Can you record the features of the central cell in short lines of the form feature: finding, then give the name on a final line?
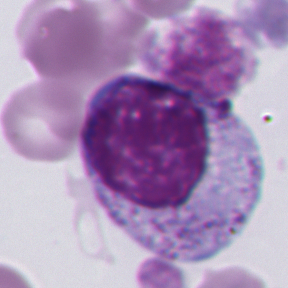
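Nucleus: stains dark purple
Cytoplasm amount: abundant, a broad zone on the lower right side of the nucleus
Cytoplasm colour: pale lilac-grey
Granules: fine and purple, dotted throughout the cytoplasm
Name: myelocyte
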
